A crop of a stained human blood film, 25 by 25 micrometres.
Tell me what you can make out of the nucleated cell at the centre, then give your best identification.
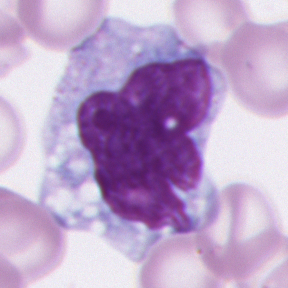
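Its outline is irregular and angular rather than round. The nucleus is folded into several irregular lobes and sits off-centre toward the right, so a wider band of cytoplasm lies on the left. No coarse granules are seen in the cytoplasm. The cell is a monocyte.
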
